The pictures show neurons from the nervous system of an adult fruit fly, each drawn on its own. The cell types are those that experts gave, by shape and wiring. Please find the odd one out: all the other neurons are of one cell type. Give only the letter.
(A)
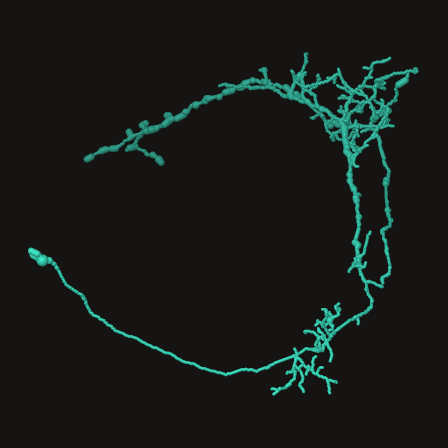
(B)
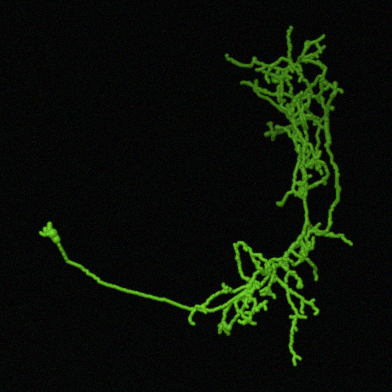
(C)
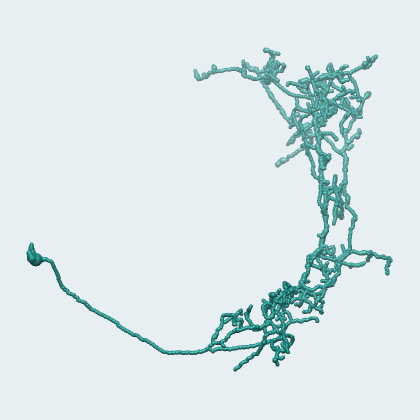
A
